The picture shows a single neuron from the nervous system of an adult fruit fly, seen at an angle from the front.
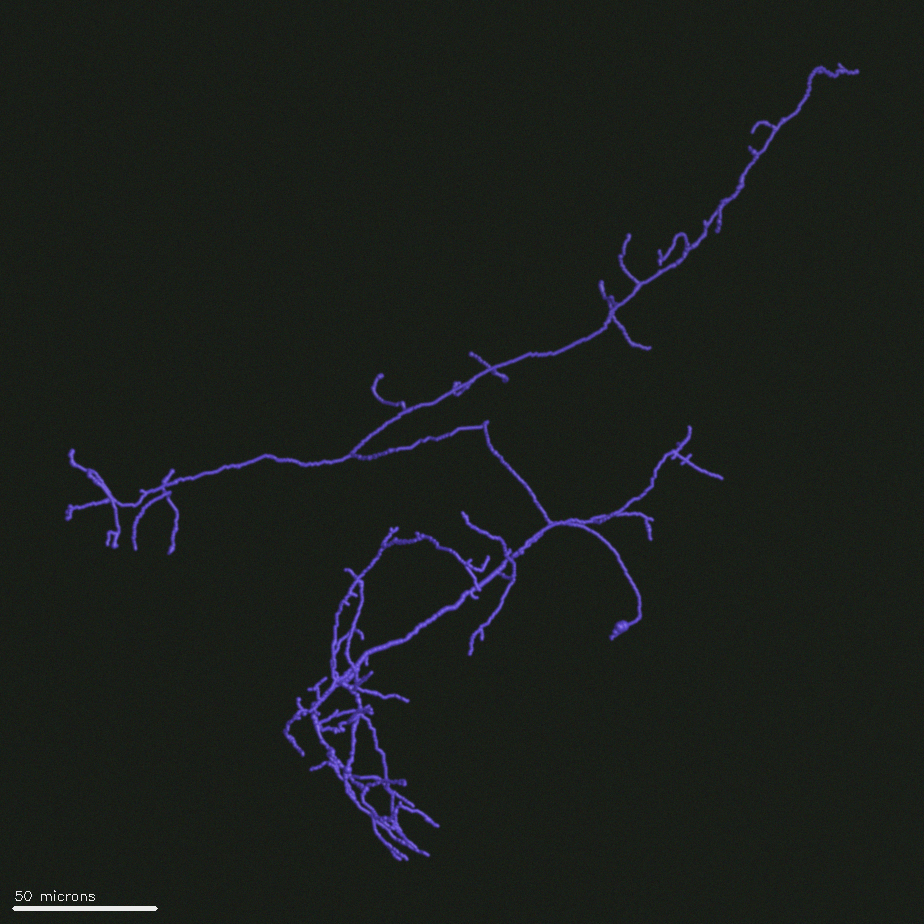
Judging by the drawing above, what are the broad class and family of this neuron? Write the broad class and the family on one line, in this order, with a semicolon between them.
nerve-cord intrinsic neuron; hemilineage 08B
